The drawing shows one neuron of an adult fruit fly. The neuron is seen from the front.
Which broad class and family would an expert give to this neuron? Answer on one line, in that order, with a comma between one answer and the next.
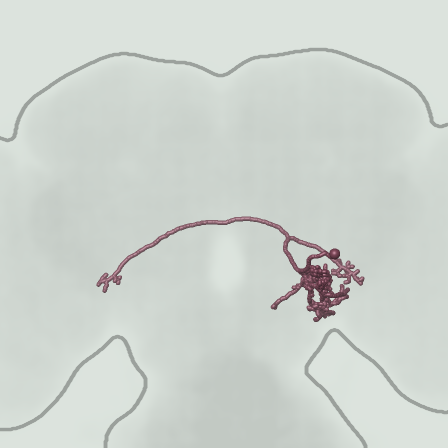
central-brain intrinsic neuron, hemilineage ALl1_ventral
